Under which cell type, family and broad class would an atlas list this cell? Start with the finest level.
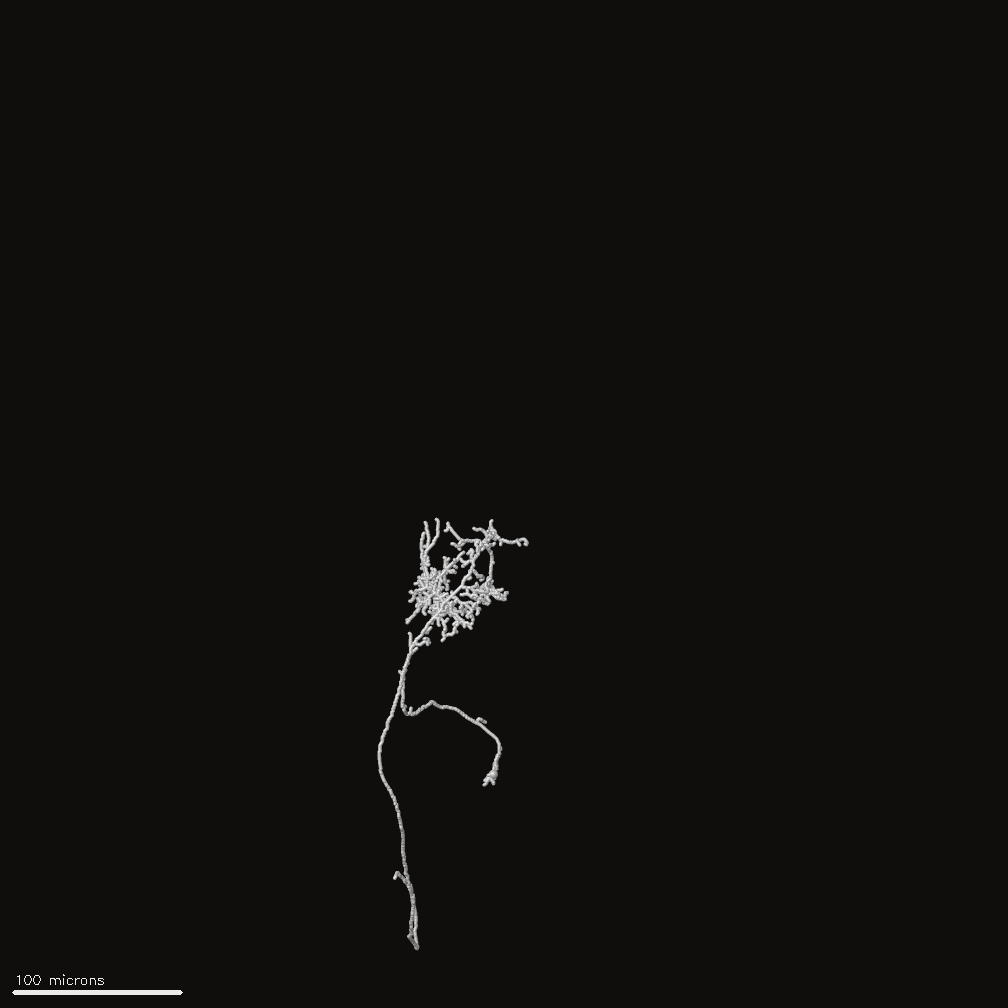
MNhl87; hemilineage 06A; motor neuron of the nerve cord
